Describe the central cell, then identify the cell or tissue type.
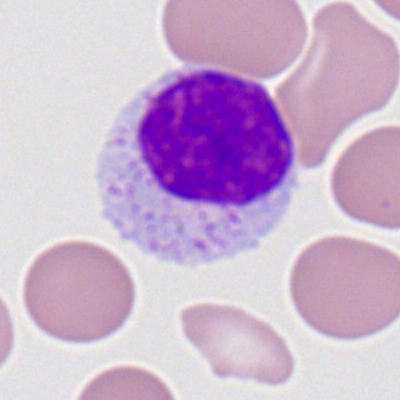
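Roughly round outline. No nucleoli visible in the nucleus. Pale lilac-grey cytoplasm forms a broad crescent below and to the left of the nucleus, with scattered small reddish-purple granules. Cell: lymphocyte.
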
